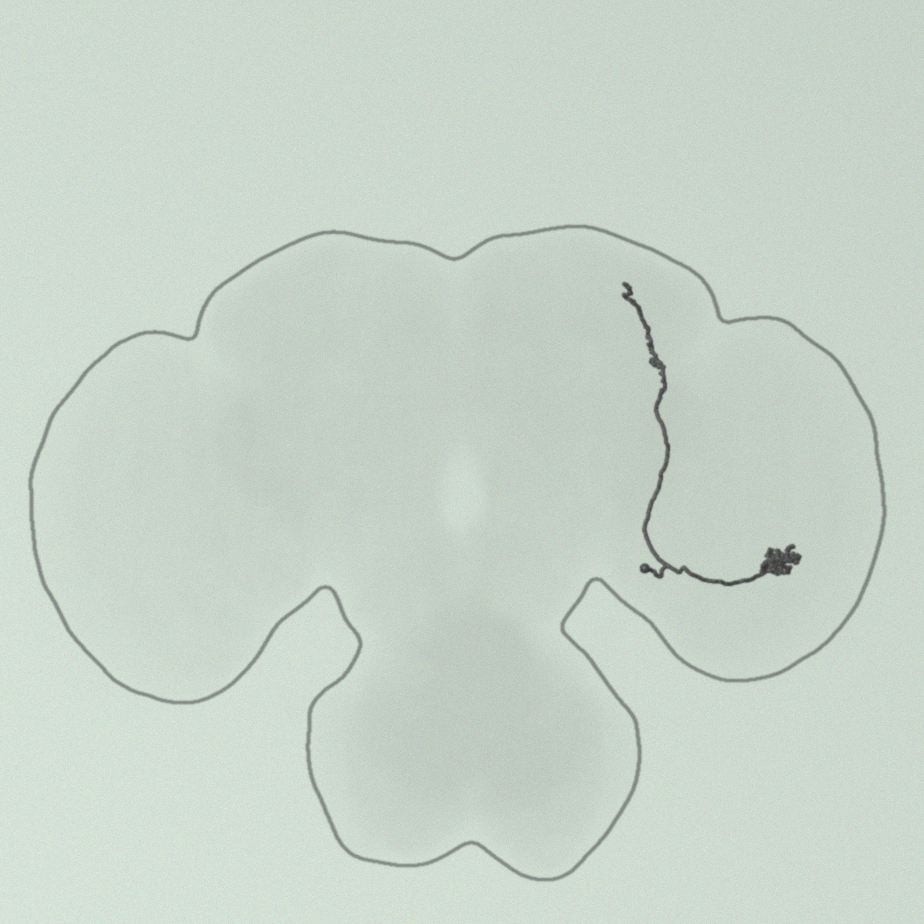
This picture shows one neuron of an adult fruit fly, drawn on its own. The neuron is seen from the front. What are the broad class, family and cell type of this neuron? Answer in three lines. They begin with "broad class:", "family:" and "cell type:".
broad class: visual projection neuron
family: MeVP
cell type: MeVP10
